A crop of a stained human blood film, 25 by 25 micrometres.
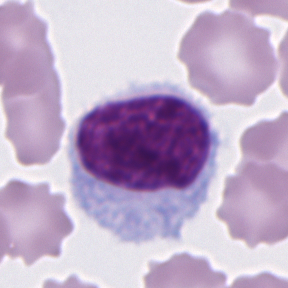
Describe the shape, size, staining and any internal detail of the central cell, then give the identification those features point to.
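An oval nucleus, about 12 by 8 micrometres, sits toward the top of the cell, leaving a wider band of cytoplasm below it. Its chromatin is dark purple and coarsely clumped. The pale blue cytoplasm ends in a finely ragged edge rather than a smooth one. It is a hairy cell.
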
